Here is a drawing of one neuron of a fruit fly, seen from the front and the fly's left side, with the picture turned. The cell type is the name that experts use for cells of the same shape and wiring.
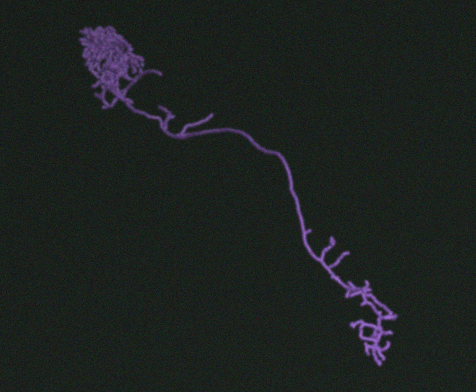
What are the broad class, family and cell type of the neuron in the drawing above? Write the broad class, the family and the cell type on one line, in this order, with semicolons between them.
ascending neuron; hemilineage 08B; AN08B026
